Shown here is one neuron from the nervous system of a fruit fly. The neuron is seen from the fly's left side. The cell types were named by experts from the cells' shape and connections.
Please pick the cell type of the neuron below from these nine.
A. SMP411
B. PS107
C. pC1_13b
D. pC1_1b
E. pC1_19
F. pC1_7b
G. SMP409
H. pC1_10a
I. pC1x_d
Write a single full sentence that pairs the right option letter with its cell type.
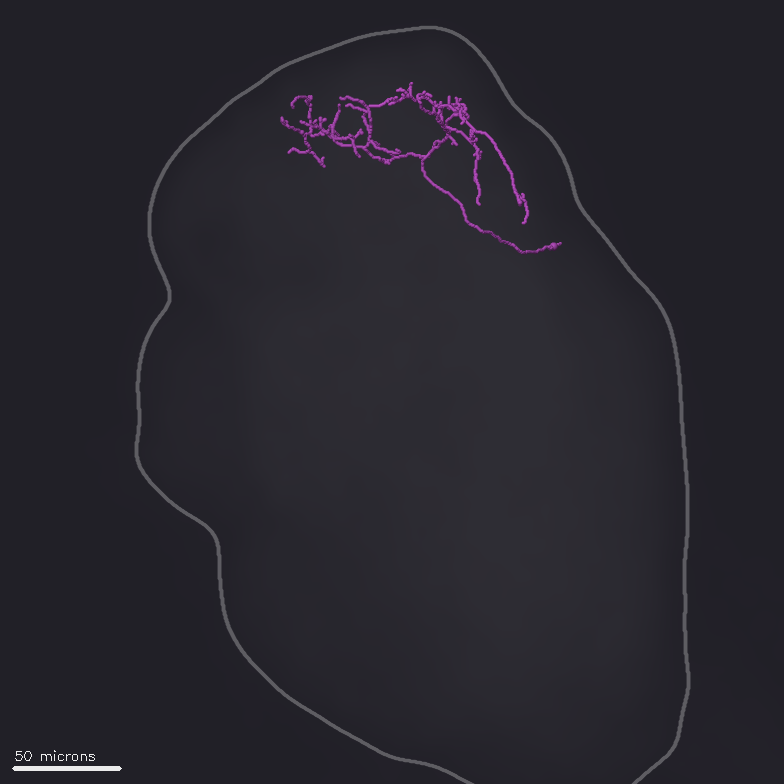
In cell type, the neuron corresponds to option A, SMP411.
